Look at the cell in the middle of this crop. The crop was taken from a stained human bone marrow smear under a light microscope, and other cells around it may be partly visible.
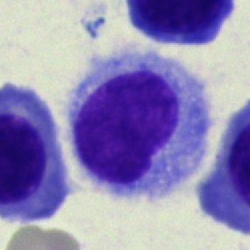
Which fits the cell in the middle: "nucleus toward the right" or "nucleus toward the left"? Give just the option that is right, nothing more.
Nucleus toward the left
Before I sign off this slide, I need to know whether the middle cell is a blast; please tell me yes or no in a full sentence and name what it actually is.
No, looking at the central cell, it is a hairy cell rather than a blast.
